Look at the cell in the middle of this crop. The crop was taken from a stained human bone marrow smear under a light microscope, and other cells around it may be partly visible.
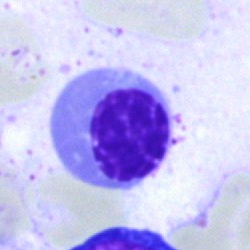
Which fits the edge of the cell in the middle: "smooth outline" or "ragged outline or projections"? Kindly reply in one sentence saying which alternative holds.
The cell's outline is smooth, without projections.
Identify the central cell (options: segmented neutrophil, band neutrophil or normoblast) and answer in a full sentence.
Whatever else lies nearby, the middle cell is a normoblast.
